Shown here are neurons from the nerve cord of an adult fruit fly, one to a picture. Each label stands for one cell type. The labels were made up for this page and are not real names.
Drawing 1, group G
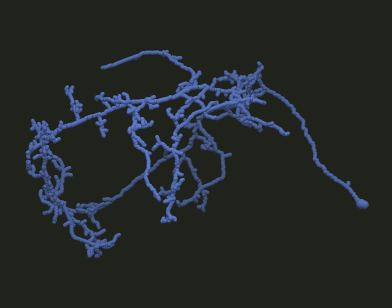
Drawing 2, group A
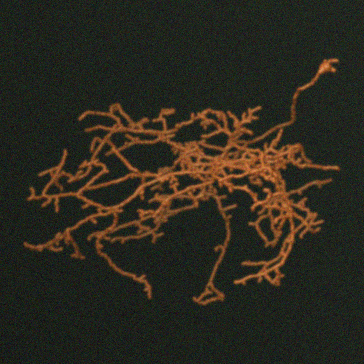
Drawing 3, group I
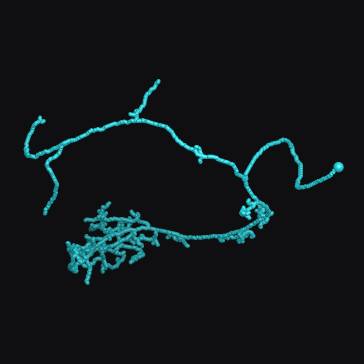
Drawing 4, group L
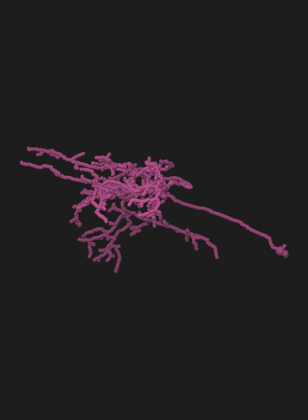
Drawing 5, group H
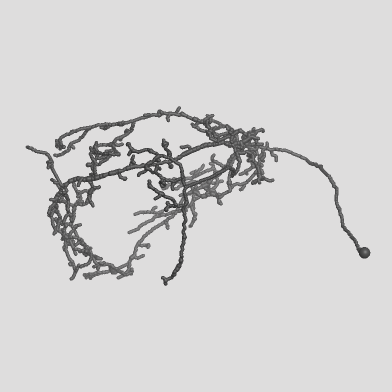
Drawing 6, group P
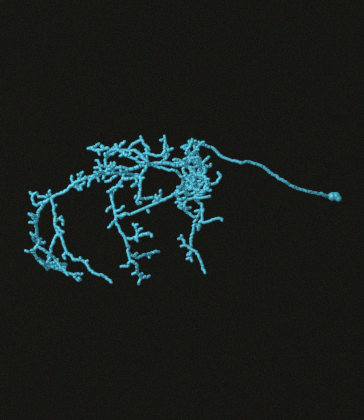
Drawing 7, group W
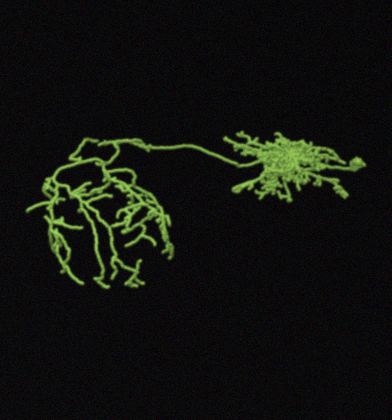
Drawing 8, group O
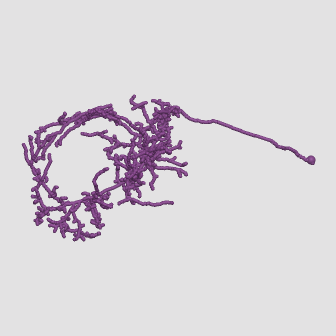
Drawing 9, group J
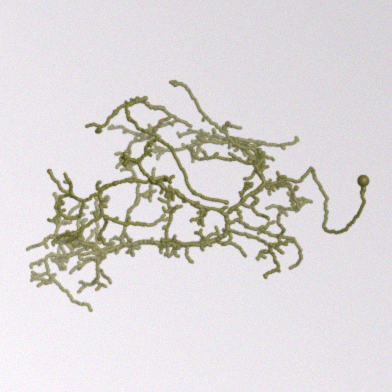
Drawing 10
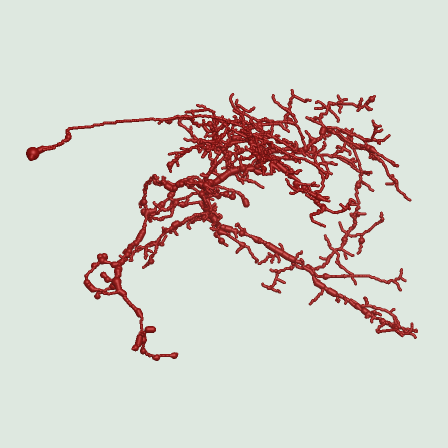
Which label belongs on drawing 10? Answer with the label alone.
group A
